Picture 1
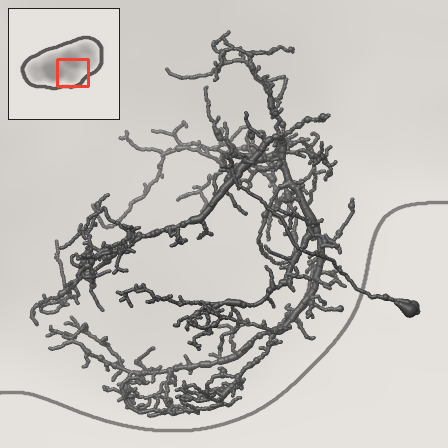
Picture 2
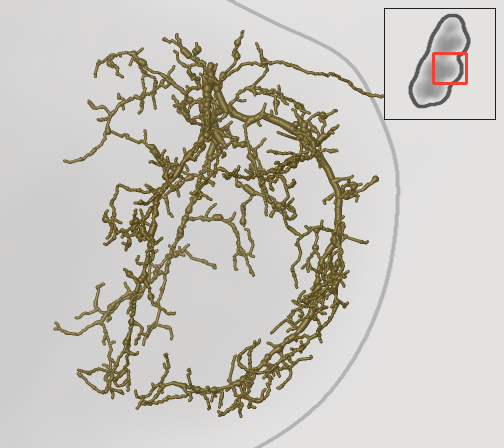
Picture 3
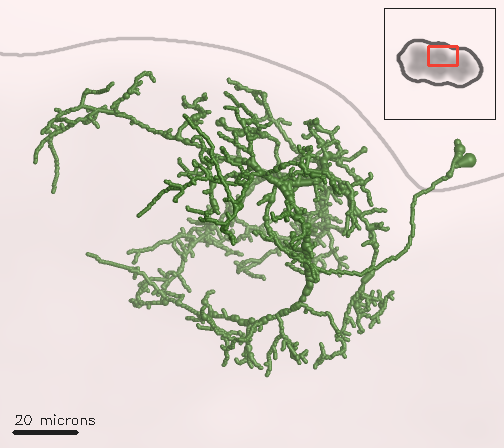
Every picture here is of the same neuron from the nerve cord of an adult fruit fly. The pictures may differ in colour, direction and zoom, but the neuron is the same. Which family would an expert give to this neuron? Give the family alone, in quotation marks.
"hemilineage 20A.22A"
